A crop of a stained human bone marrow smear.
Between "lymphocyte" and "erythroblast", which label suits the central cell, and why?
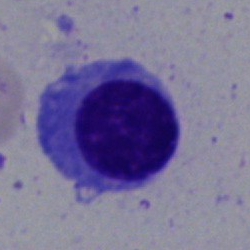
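Erythroblast. What decides it is the dense, deep purple chromatin.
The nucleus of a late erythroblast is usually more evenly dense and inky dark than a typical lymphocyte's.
The blue cytoplasm forms a wider rim on the left than on the right. The outline is roughly round but slightly irregular, with a small pale bleb protruding from the lower edge.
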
